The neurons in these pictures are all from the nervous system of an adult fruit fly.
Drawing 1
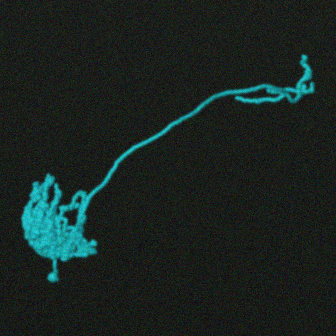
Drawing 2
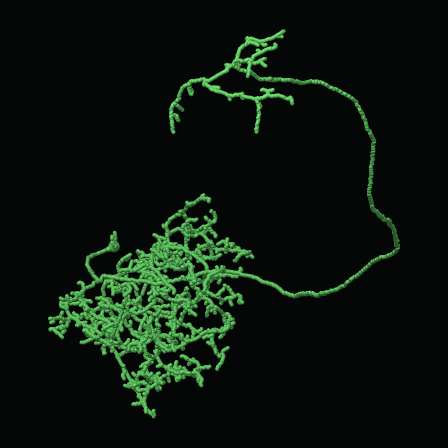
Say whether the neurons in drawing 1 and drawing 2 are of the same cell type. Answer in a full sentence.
They are of the same cell type.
